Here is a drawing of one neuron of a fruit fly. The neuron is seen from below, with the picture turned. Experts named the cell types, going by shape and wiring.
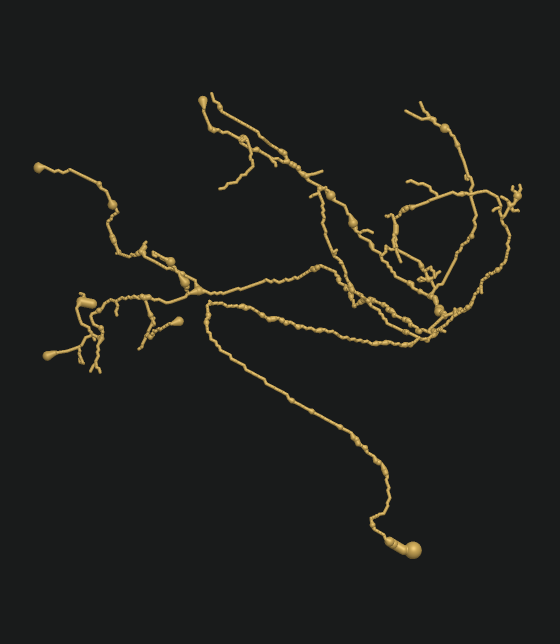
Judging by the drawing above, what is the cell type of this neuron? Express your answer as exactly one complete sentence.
The neuron has LHAV5a2_a3 as its cell type.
